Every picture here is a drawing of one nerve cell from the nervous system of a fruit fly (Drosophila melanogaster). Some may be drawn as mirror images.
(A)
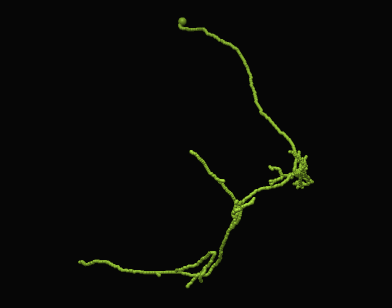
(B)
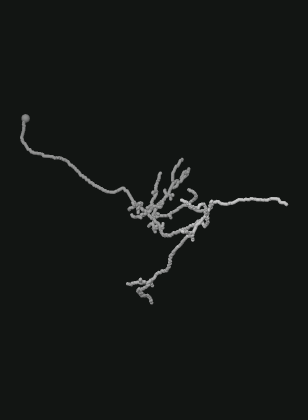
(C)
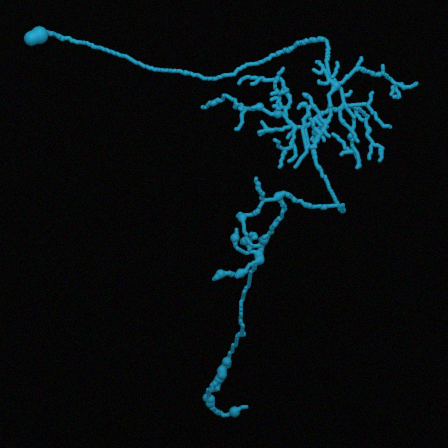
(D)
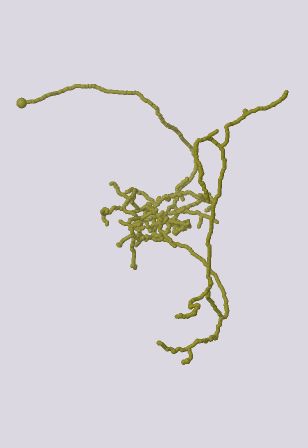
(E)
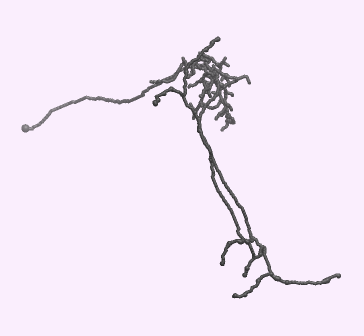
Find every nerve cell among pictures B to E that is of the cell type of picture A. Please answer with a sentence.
None of them is of the same cell type.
